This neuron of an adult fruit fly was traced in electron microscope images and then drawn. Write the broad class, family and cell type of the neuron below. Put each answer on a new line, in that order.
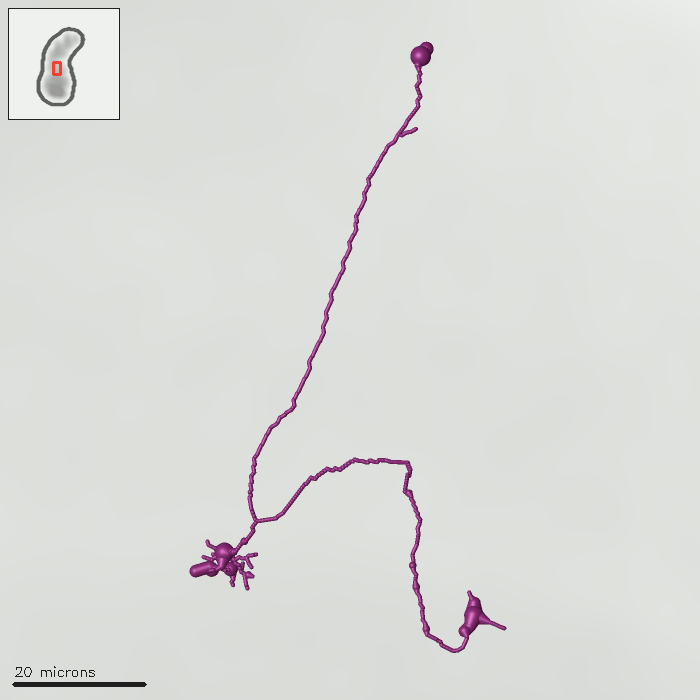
optic-lobe intrinsic neuron
T
T3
